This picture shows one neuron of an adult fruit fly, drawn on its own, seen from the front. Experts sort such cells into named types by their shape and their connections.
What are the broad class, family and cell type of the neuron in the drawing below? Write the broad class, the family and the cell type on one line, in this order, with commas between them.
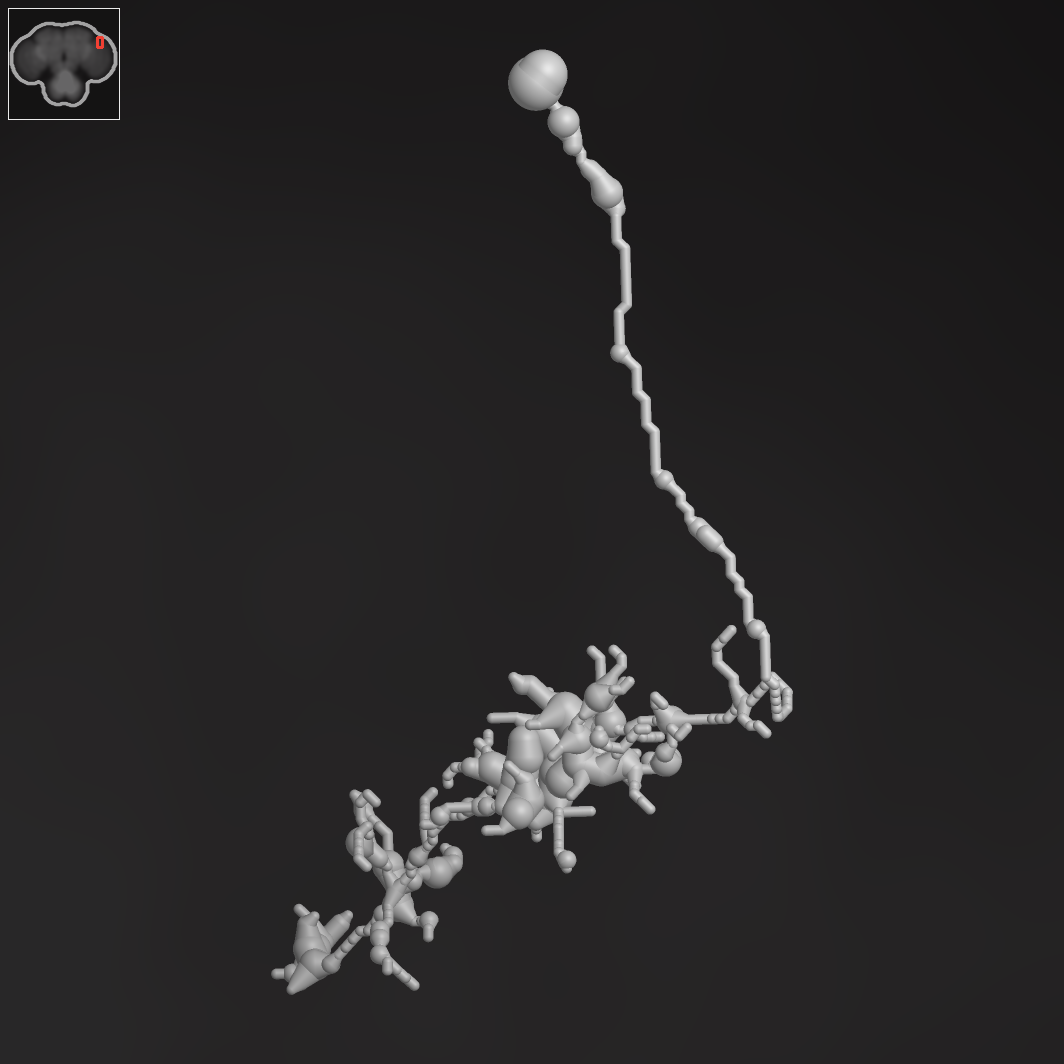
optic-lobe intrinsic neuron, Mi, Mi4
